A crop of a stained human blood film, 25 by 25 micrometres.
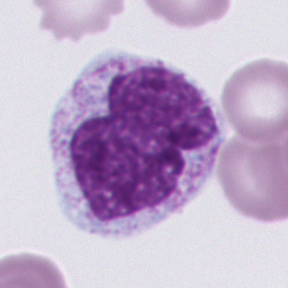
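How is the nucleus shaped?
It is folded into lobes by indentations, not divided into separate segments joined by threads, and a deep notch cuts into it from the left side. It measures about 14 by 12 micrometres.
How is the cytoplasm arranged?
As a rim around the nucleus, widest on the left.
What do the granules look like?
Fine, dust-like and pinkish-purple, scattered through the cytoplasm.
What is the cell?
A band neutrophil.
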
